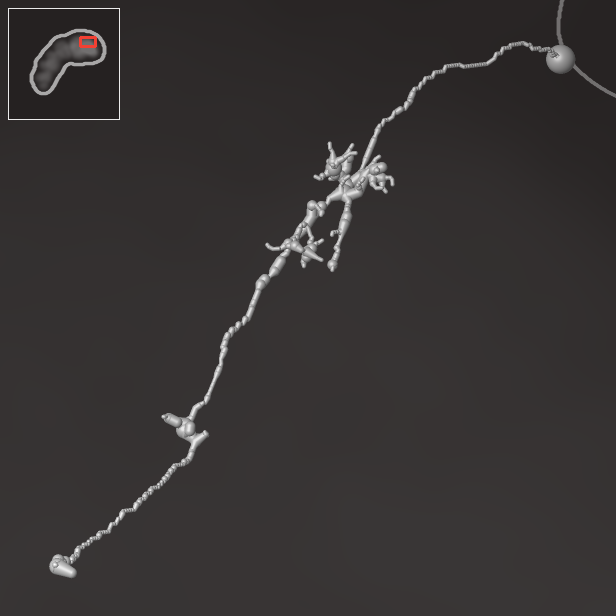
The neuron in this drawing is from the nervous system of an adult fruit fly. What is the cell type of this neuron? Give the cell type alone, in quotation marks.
"Tm2"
